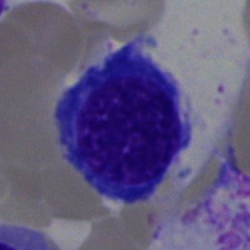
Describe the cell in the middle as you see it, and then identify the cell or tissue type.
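The cell has an irregular outline, with small bumps along its edge. Most of it is taken up by the nucleus, leaving a narrow rim of cytoplasm. The chromatin is dark purple and clumped, with small lighter spots between the clumps. The cytoplasm is deep blue. The name for this cell is erythroblast.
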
